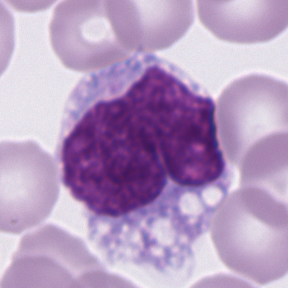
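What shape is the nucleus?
Folded, notched at its lower border right of centre.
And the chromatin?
Fine and lacy, not coarsely clumped.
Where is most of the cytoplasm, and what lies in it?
Below the nucleus, holding several clear round vacuoles.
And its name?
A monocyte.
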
